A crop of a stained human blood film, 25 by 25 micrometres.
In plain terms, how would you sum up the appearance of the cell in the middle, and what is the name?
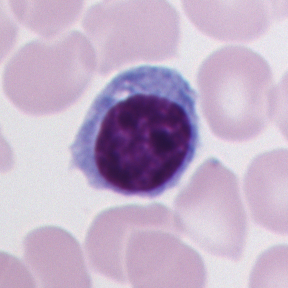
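Start with the edge: the outline is irregular and a little angular, not smoothly round. The nucleus is round to slightly oval, with no indentation and no lobes. You won't find distinct granules in the cytoplasm, but just above the upper left of the nucleus there's a small pale clear area. This is a typical lymphocyte.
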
